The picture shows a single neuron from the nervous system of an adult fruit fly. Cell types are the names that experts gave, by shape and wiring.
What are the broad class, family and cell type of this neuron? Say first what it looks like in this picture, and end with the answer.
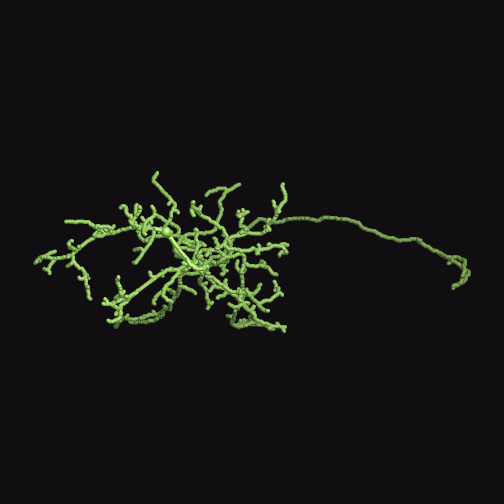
Dozens of branch ends can be seen. In this view it is more than twice as wide as it is tall. It is a nerve-cord intrinsic neuron. Its family is hemilineage 08B. Its cell type is IN08B083_d.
